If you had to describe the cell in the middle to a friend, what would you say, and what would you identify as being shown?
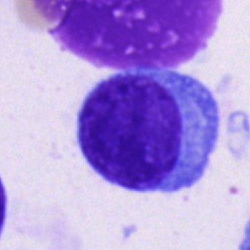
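On examination, the cytoplasm stains blue and contains no visible granules. The chromatin is dark purple and condensed. The cell surface shows no projections. This is a plasma cell.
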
